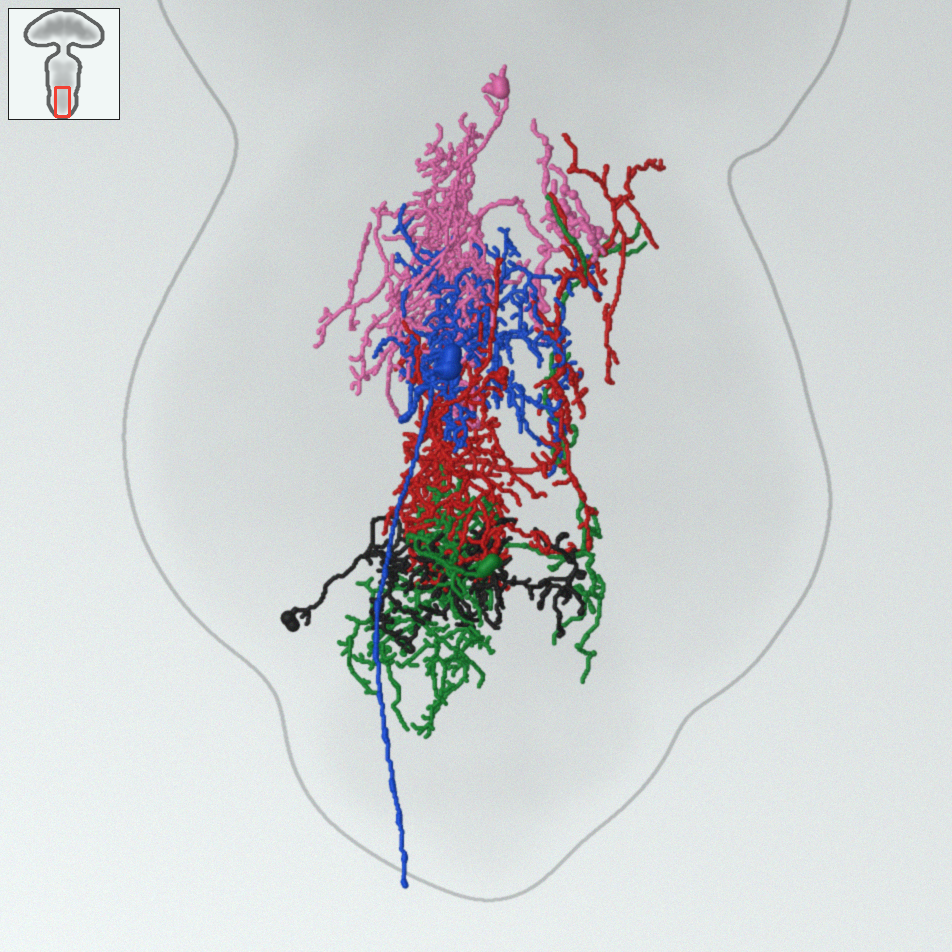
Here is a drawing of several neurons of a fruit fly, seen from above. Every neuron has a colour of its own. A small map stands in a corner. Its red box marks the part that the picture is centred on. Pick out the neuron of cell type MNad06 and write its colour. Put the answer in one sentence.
The colour is blue.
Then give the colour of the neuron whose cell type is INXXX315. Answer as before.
The colour is green.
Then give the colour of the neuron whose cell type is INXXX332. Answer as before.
The colour is red.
